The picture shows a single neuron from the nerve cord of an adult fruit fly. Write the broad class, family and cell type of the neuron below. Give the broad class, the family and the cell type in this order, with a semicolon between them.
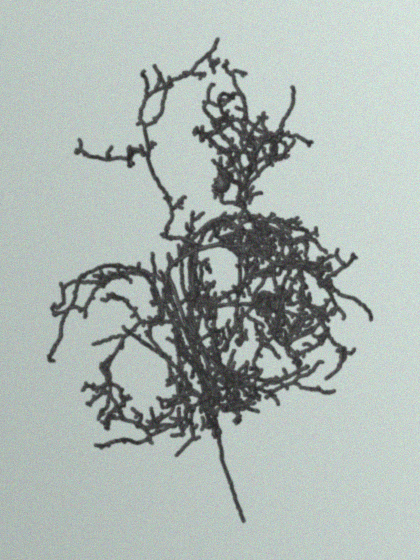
ascending neuron; hemilineage 05B; AN05B007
